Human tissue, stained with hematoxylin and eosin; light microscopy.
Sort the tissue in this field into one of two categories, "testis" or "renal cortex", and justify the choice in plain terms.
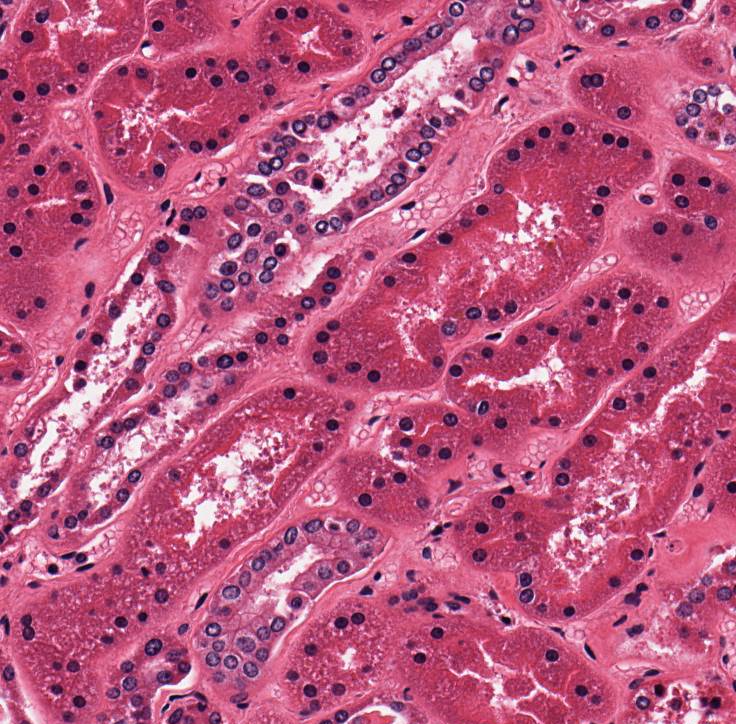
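Renal cortex, not testis. Deciding: most tubules are lined by large cells with deeply eosinophilic granular cytoplasm and one round dark nucleus; their narrow, irregular lumina hold fluffy pale material with shaggy edges. Tubules run diagonally, lower left to upper right, cut lengthwise or obliquely.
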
